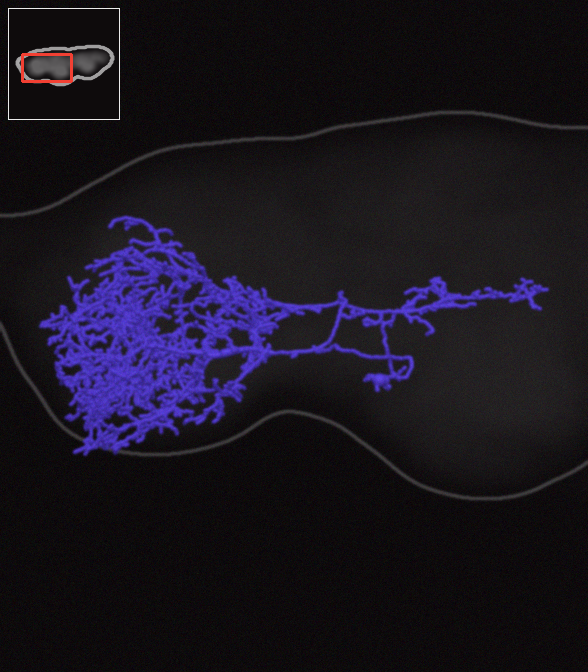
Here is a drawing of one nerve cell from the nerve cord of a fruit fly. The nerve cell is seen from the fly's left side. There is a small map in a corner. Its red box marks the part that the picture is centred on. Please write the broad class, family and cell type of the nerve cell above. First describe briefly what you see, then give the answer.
As drawn here it is wider than it is tall. This is a nerve-cord intrinsic neuron. Its family is hemilineage 10B. It is of cell type IN10B002.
